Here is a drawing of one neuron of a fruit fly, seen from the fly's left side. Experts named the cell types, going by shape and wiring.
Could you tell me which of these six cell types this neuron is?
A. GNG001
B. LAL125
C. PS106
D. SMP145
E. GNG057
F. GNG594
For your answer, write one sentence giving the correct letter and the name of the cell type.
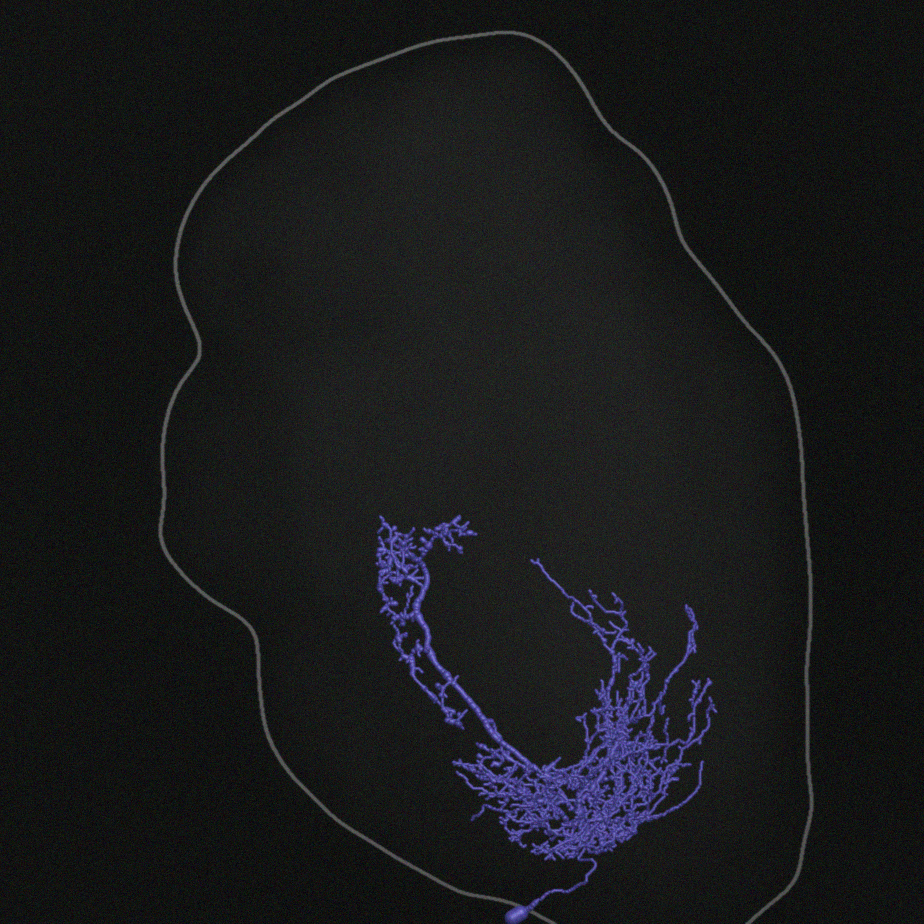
Within the options, F, GNG594, is the neuron's cell type.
